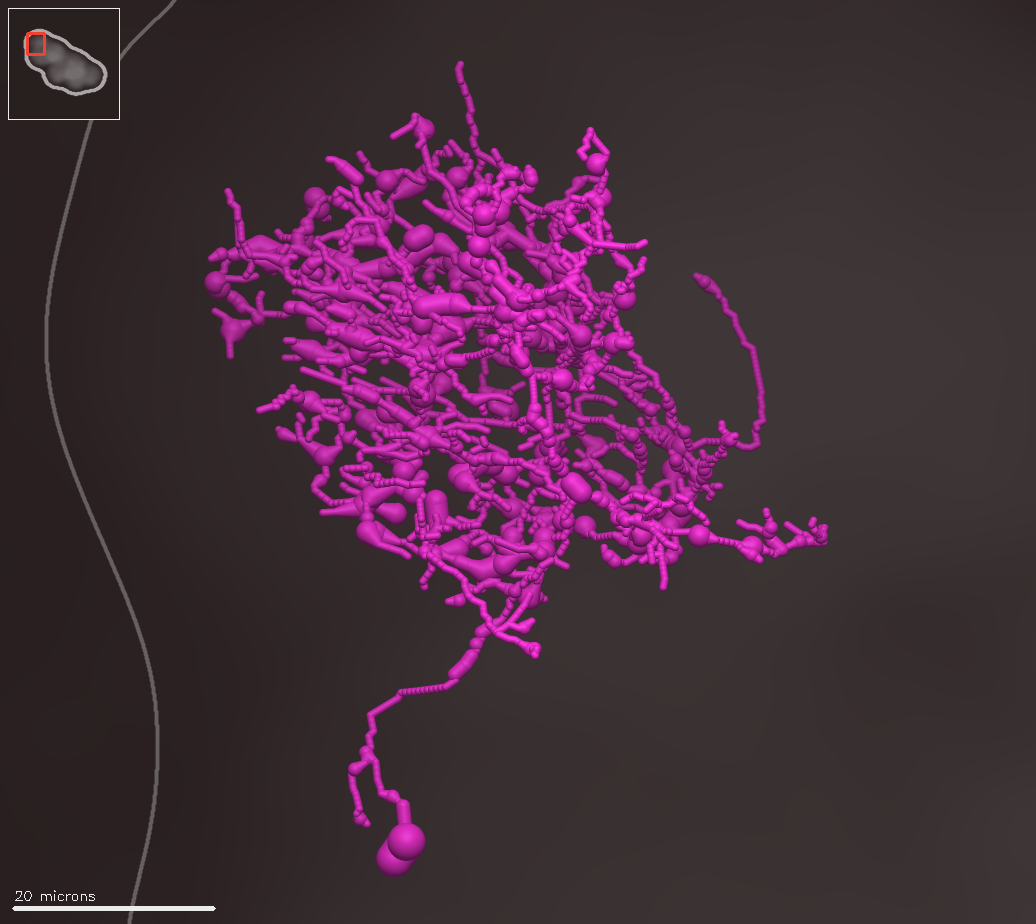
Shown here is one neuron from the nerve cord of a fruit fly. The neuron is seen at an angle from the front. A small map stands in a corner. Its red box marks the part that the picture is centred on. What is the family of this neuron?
hemilineage 00B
